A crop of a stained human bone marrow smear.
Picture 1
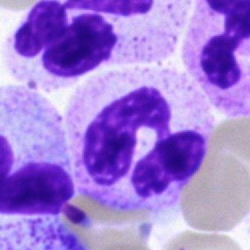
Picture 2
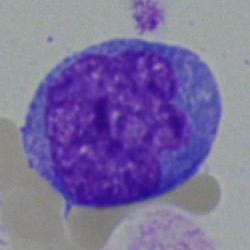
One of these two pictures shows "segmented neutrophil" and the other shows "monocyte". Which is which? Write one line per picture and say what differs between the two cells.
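In picture 1 we see a segmented neutrophil: The cytoplasm is abundant and pale lilac.
In picture 2 we see a monocyte: The nucleus fills most of the cell and lies toward the left side.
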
